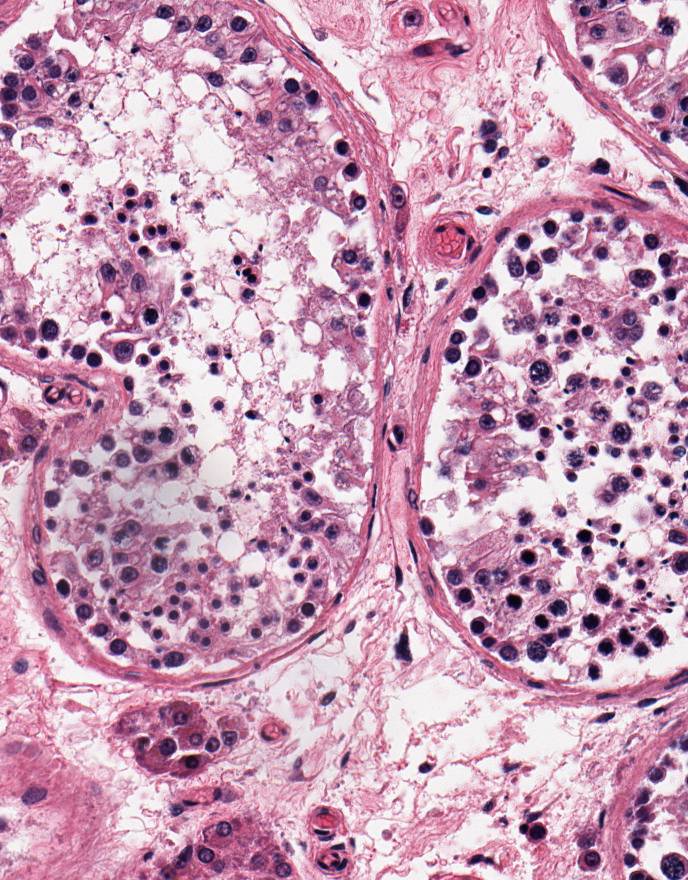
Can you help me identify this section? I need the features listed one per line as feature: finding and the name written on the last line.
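Tubules: two, large and rounded, left and right, filling most of the field
Stroma: narrow vertical strip in the centre between them
Boundary: thin pink fibrous band with flattened, elongated nuclei
Lumen: no open central lumen; cells extend throughout
Lower-left stroma: clusters of Leydig cells, abundant pink cytoplasm, round nuclei
Name: testis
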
